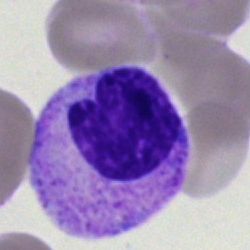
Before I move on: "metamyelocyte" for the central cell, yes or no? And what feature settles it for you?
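The outline is round and smooth. A notch indents the nucleus on its upper left side, and the nucleus sits toward the upper right, leaving a wider band of cytoplasm at the lower left. The chromatin is dark purple and somewhat clumped, and I see no nucleoli. Red cells touch it along its upper right edge.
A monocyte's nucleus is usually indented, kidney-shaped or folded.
So the notch sits comfortably with monocyte and settles nothing by itself.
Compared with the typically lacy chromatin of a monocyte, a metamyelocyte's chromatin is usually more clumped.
The somewhat clumped chromatin here therefore speaks for metamyelocyte and against monocyte. Weighing that, the name metamyelocyte fits.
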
